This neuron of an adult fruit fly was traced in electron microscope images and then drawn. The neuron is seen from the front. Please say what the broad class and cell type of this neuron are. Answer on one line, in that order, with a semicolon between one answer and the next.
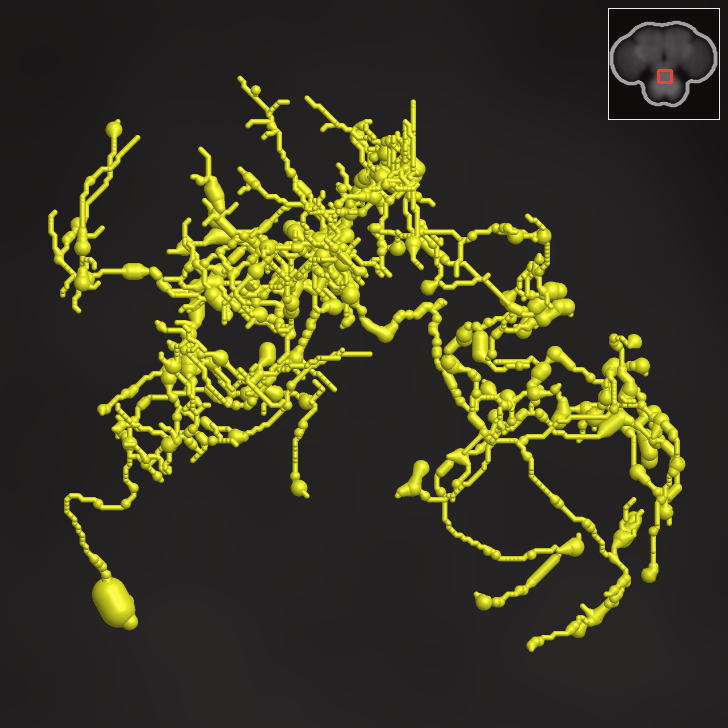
nerve-cord intrinsic neuron; INXXX369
